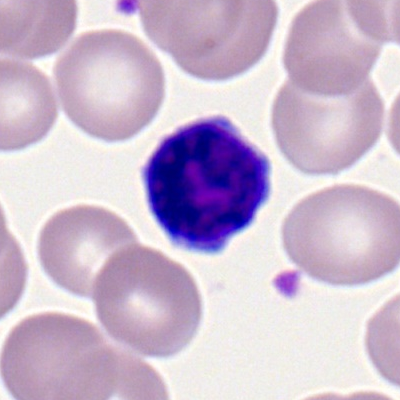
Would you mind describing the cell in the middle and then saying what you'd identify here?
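Cytoplasm: only a very thin rim, mainly at upper and lower edges; no granules seen. Chromatin dense, dark purple, coarsely clumped. No nucleoli seen. Result: lymphocyte.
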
